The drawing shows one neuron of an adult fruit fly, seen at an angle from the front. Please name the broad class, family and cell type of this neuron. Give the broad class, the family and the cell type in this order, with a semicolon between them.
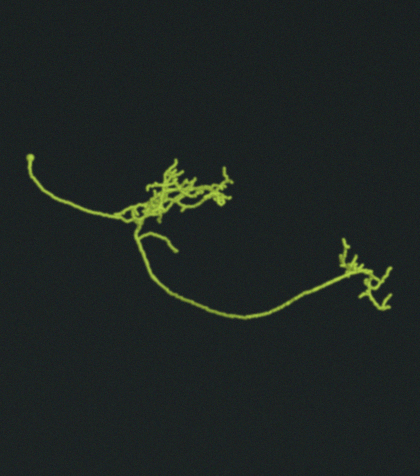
nerve-cord intrinsic neuron; hemilineage 01A; IN01A073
